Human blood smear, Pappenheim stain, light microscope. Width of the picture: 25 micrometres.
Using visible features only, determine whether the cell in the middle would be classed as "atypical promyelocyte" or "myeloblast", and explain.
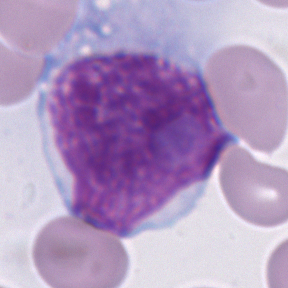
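Myeloblast, not atypical promyelocyte. Deciding point: no granules visible in the pale blue cytoplasm.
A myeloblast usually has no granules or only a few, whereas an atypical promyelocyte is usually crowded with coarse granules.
Nucleus: single unlobed mass, roughly angular outline, about 15 micrometres across. A few small clear vacuoles sit in the cytoplasm above the nucleus.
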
